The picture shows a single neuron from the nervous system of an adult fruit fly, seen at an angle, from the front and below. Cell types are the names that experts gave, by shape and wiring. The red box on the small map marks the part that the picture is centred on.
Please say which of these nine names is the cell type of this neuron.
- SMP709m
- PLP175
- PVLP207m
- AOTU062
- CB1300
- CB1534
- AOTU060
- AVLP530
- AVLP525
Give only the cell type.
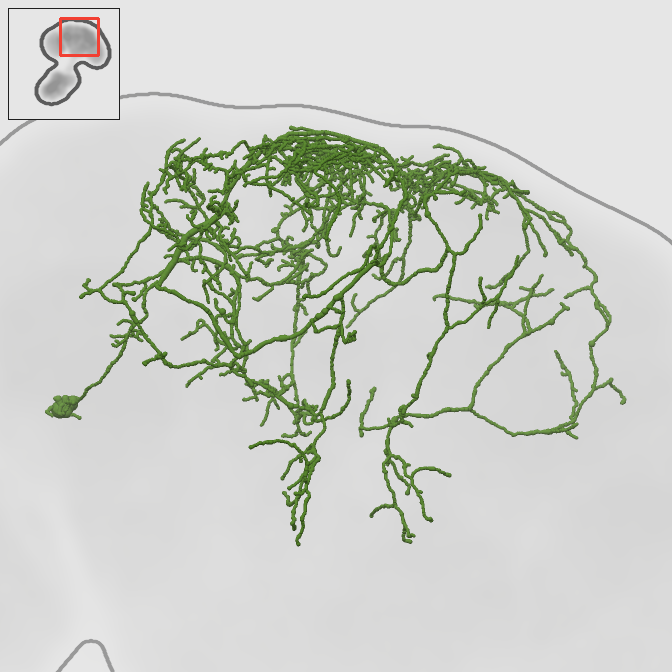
SMP709m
